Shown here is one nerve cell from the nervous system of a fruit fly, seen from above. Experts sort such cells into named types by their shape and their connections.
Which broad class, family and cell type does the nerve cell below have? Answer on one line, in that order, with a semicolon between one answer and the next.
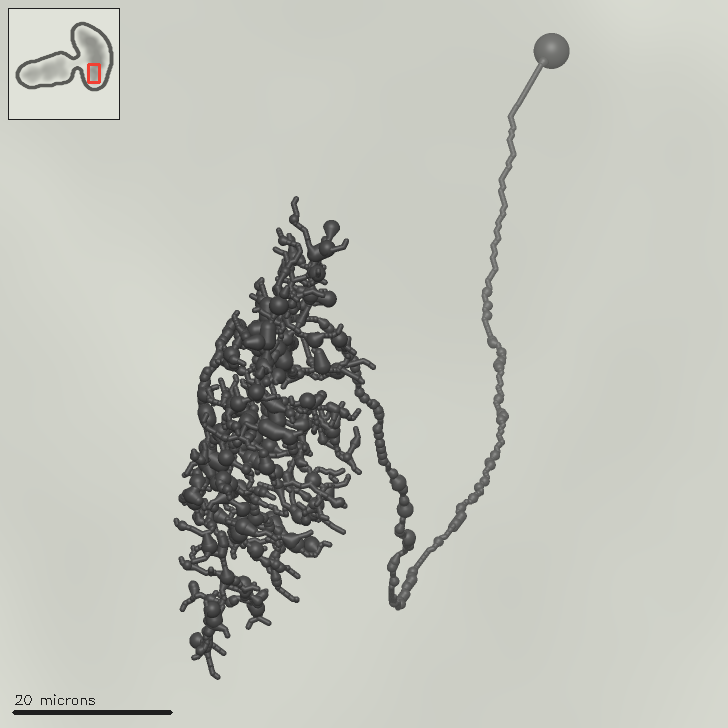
optic-lobe intrinsic neuron; Pm; Pm1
